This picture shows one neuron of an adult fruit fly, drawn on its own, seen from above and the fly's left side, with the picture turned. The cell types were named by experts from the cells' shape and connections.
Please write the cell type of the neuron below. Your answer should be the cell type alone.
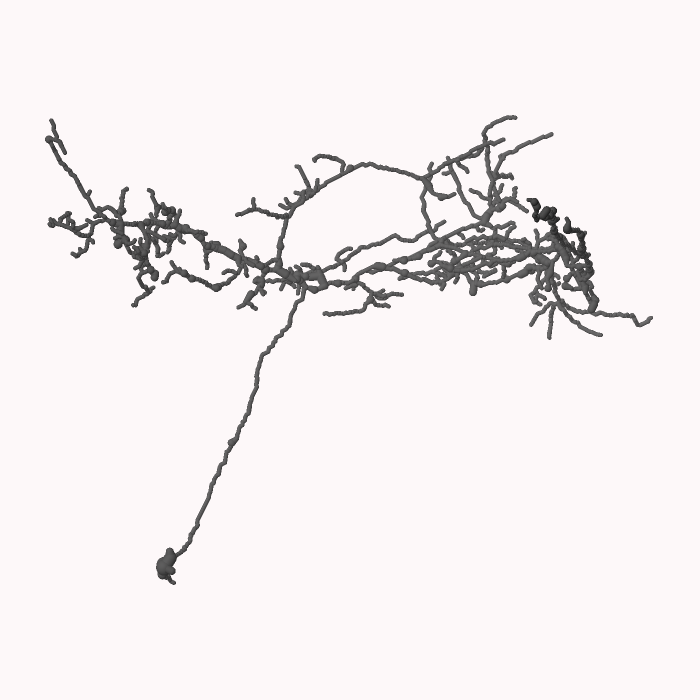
WEDPN16_d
